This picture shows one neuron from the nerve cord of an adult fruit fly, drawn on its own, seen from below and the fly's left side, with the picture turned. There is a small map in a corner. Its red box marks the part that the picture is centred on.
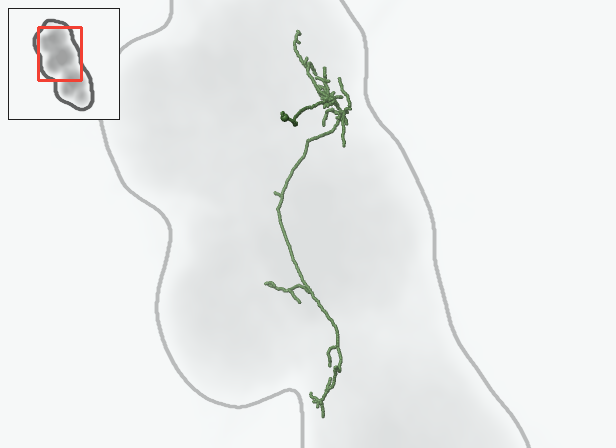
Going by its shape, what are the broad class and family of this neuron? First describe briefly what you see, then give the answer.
As drawn here it is more than twice as tall as it is wide. Its broad class is nerve-cord intrinsic neuron. The family is hemilineage 06A.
